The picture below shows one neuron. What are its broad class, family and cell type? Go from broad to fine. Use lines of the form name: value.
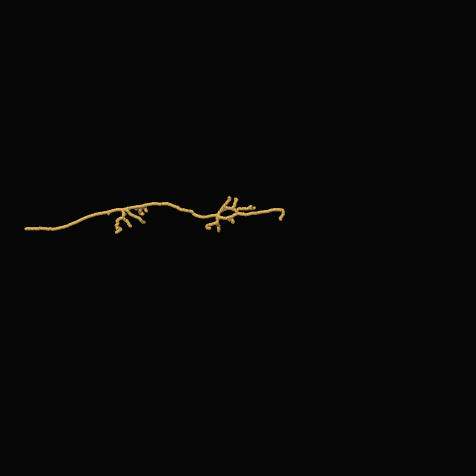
broad class: descending neuron
family: hemilineage LB12
cell type: DNge014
